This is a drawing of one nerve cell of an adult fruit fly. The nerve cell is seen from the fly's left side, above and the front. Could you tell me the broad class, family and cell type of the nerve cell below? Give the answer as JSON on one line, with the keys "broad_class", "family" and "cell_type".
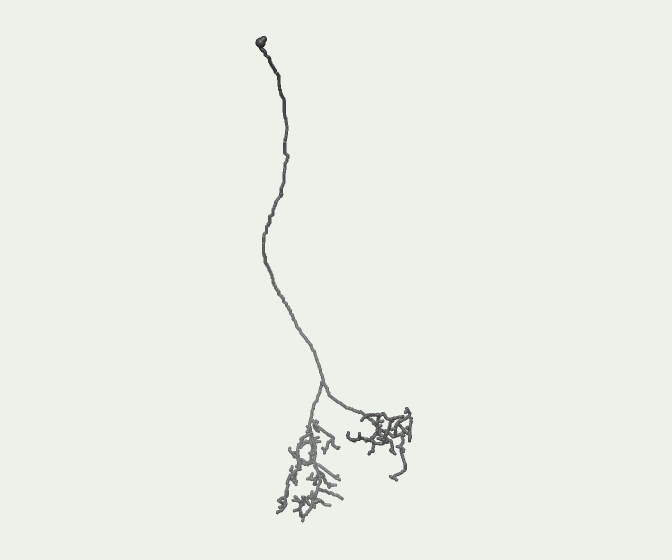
{"broad_class": "central-brain intrinsic neuron", "family": "hemilineage DM1_antero_ventral", "cell_type": "CB1394_b"}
